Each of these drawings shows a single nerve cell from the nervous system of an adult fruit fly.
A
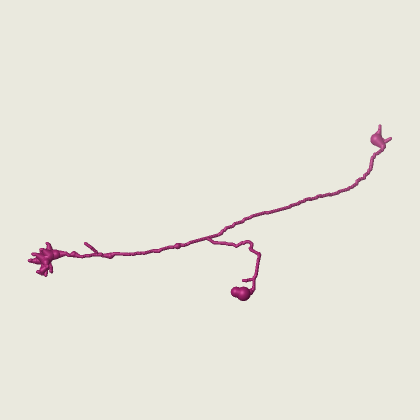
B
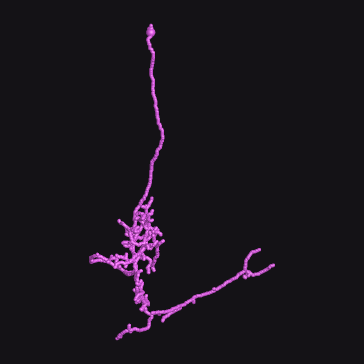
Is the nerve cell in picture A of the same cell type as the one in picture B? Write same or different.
different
